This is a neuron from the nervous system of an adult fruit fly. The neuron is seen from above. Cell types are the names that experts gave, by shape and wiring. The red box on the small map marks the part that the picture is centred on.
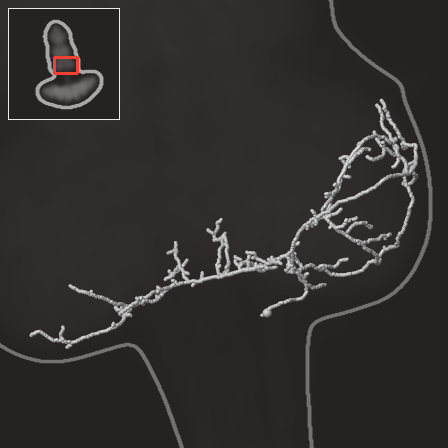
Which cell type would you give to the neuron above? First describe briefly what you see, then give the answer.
The picture shows dozens of branch ends. As drawn here it is wider than it is tall. Its broad class is nerve-cord intrinsic neuron. It is of cell type IN16B058.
